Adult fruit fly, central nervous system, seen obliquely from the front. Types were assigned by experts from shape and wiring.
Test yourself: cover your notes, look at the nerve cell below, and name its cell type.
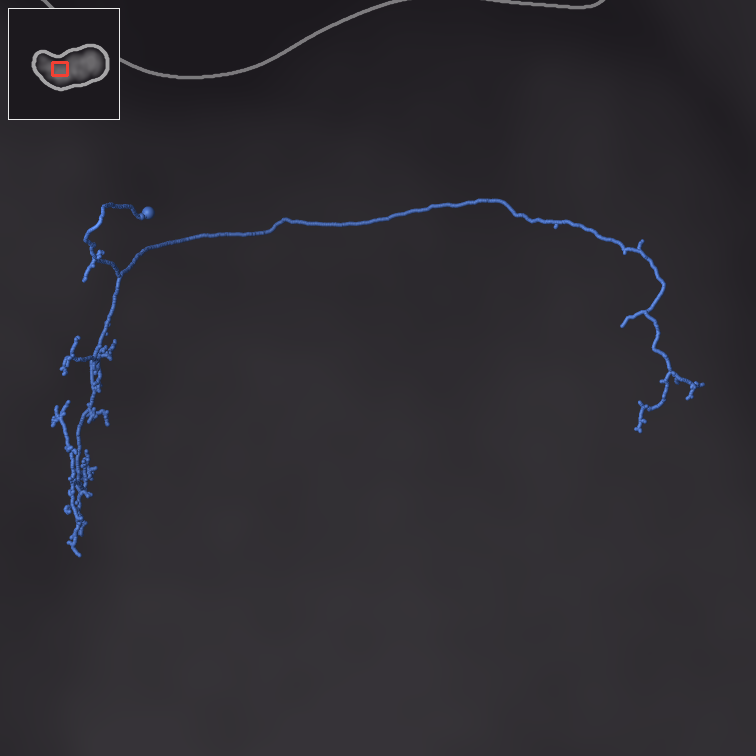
Tm36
